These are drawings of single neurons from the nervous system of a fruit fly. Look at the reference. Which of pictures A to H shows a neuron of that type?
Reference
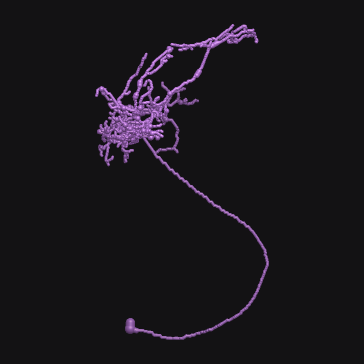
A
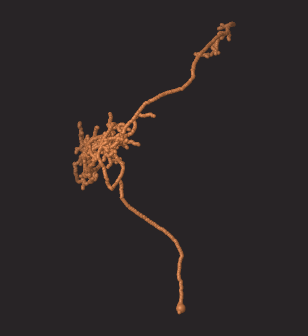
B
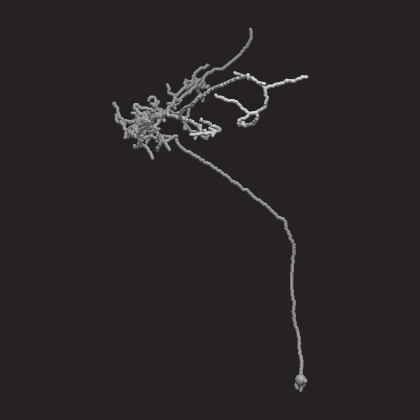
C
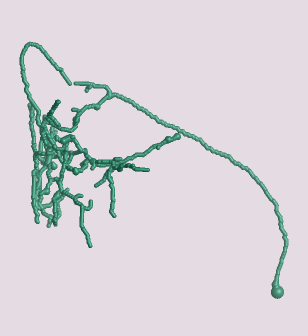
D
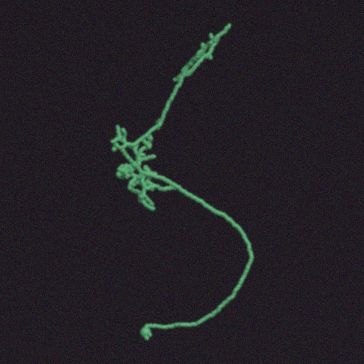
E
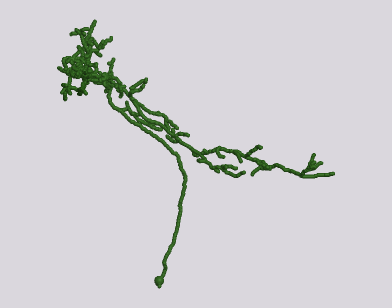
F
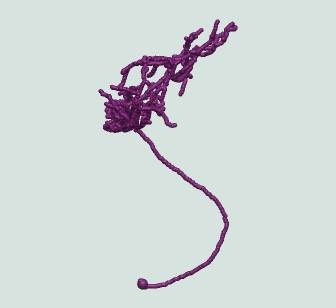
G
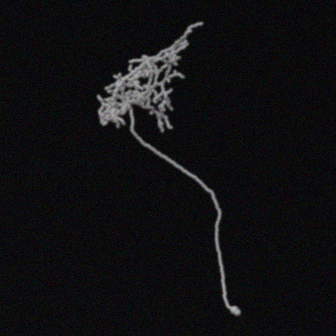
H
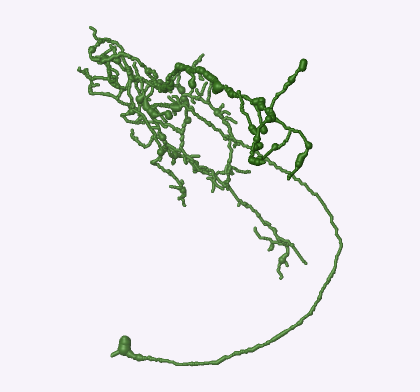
F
